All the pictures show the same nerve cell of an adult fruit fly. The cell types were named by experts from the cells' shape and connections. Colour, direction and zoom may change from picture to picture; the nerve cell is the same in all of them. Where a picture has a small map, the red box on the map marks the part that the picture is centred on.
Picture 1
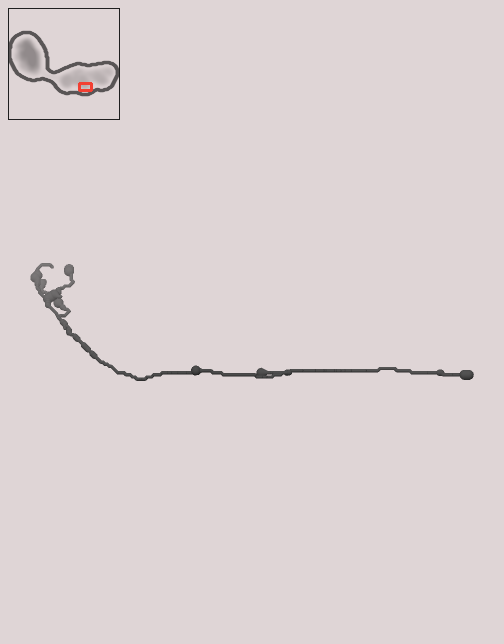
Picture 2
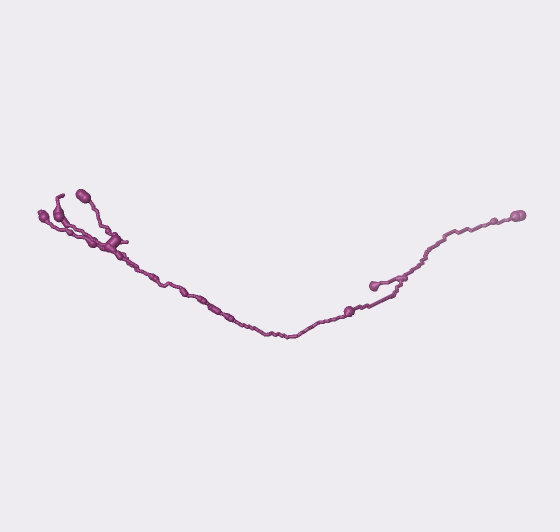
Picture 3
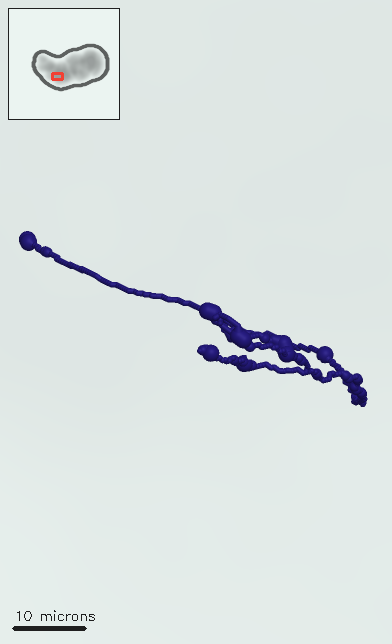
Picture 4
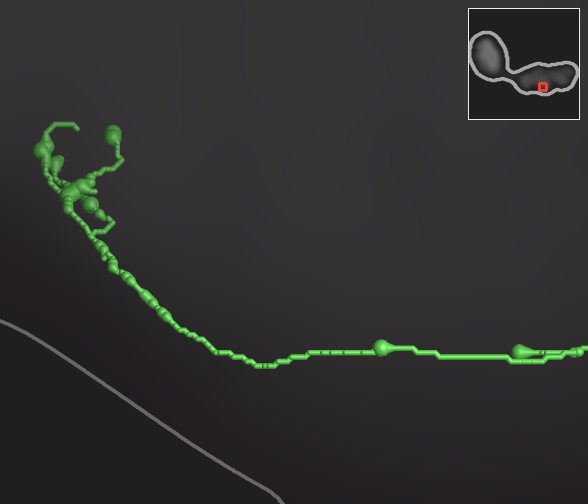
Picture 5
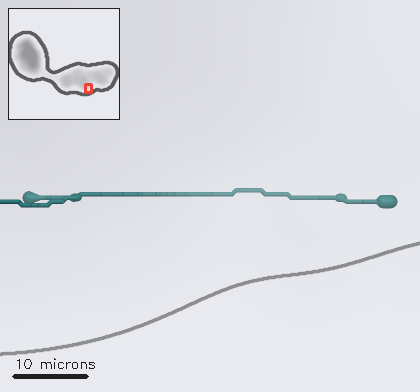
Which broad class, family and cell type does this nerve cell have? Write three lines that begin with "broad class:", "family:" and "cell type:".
broad class: sensory neuron entering the nerve cord
family: class mechanosensory tactile
cell type: SNta34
